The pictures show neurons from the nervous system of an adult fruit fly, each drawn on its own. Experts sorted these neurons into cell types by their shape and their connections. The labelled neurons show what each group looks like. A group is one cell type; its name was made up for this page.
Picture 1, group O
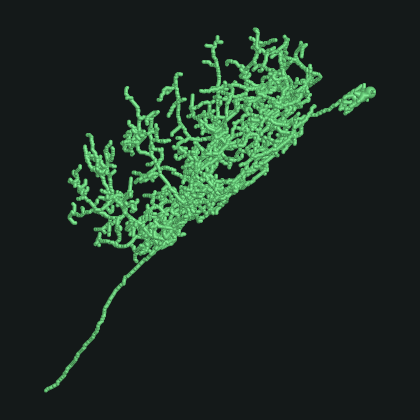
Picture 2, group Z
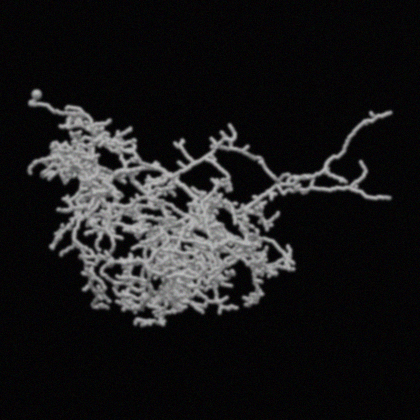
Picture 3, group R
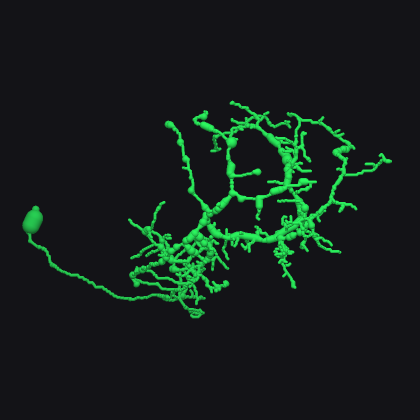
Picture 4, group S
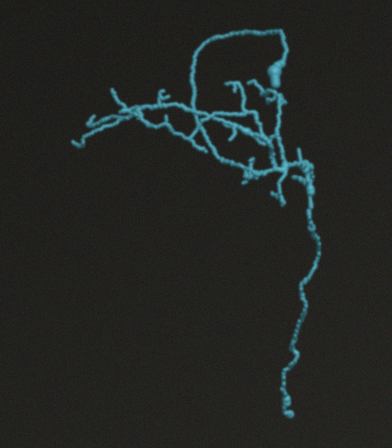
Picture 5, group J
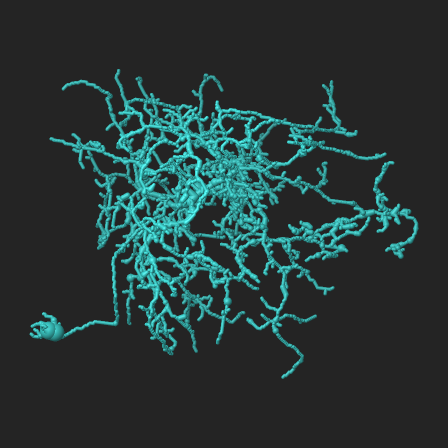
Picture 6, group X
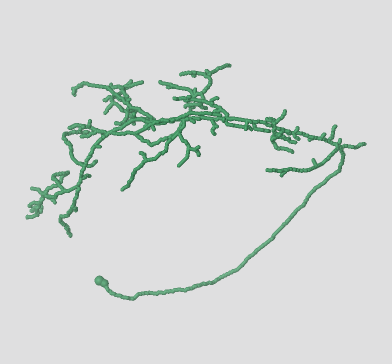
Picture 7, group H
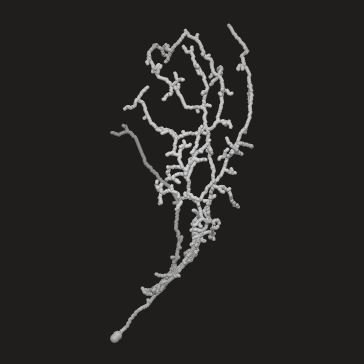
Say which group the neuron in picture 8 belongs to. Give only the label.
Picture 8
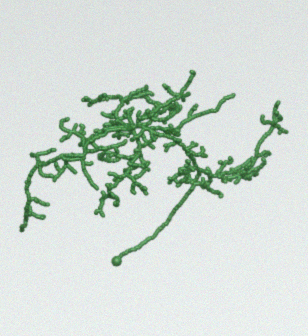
group X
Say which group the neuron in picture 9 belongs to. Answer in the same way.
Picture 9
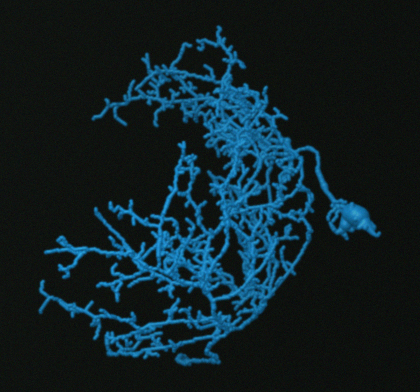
group S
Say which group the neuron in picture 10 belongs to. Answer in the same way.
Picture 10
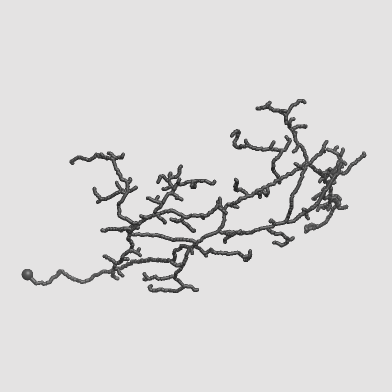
group H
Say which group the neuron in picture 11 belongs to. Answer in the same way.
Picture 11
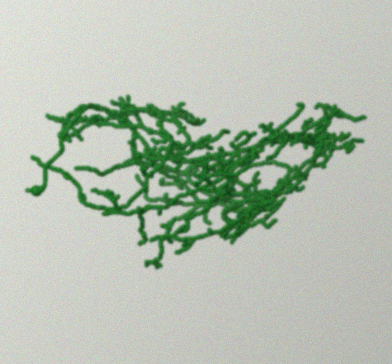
group J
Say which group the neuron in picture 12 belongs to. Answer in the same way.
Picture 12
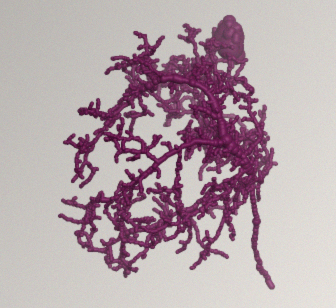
group O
